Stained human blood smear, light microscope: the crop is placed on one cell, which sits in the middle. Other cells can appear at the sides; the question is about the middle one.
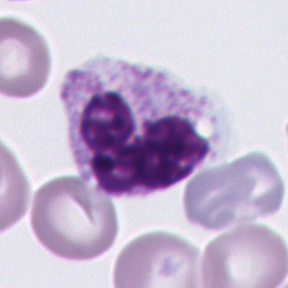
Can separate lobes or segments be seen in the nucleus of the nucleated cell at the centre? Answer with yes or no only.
Yes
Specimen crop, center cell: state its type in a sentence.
Framed in the middle of the crop is a neutrophil.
